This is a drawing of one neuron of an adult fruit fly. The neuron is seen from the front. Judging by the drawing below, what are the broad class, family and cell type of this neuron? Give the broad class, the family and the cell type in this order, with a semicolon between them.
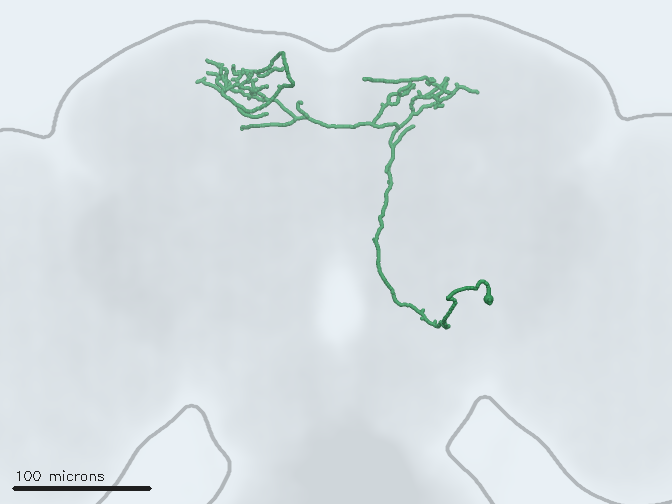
central-brain intrinsic neuron; aDT; aDT4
